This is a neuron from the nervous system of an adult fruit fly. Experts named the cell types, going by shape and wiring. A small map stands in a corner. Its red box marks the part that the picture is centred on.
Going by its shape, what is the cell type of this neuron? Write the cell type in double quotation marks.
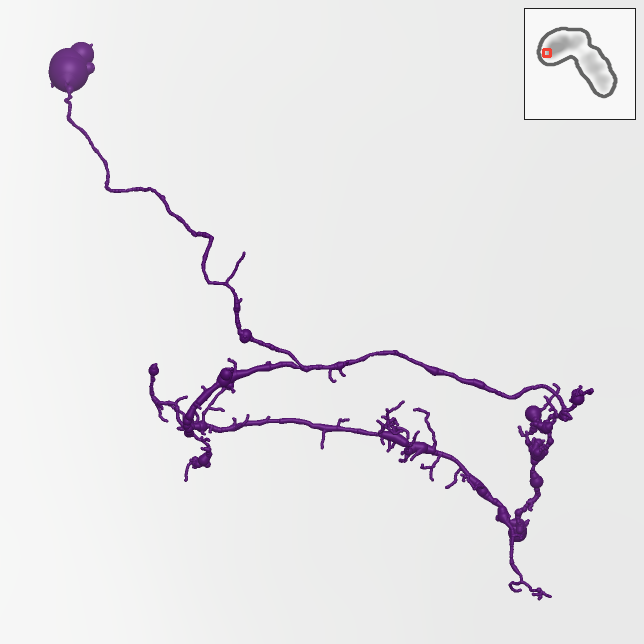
"Mi15"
